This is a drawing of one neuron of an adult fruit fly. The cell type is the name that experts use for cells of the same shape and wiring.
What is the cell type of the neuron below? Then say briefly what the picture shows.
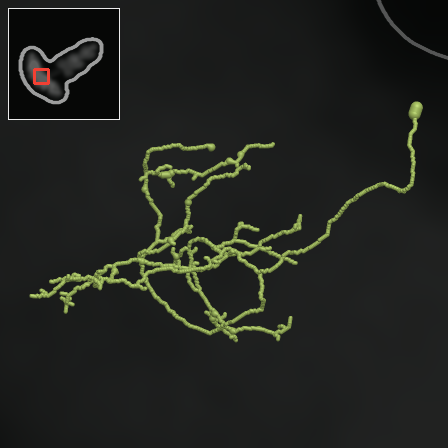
It is of cell type SIP075. It is a central-brain intrinsic neuron. Its cell body lies at the upper right of the picture. As drawn here it is wider than it is tall.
